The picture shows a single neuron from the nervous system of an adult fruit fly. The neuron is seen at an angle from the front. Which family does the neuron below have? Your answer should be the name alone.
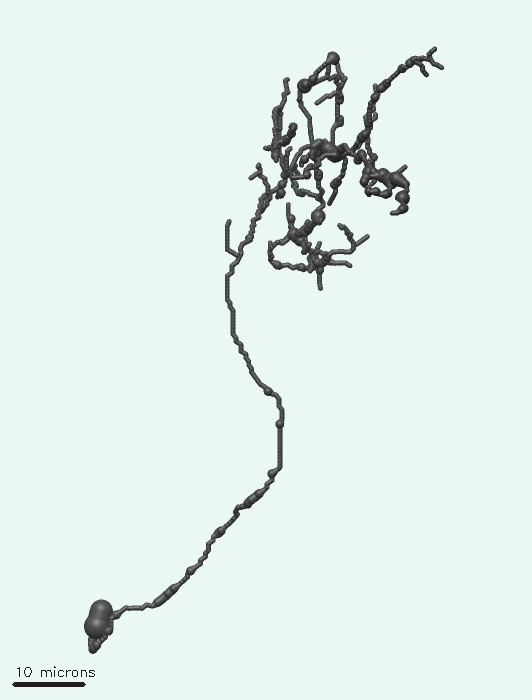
hemilineage LB3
